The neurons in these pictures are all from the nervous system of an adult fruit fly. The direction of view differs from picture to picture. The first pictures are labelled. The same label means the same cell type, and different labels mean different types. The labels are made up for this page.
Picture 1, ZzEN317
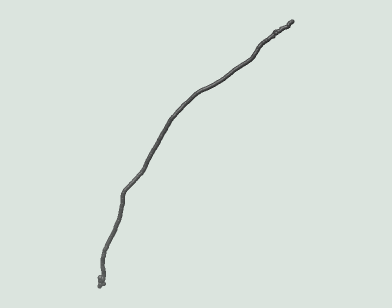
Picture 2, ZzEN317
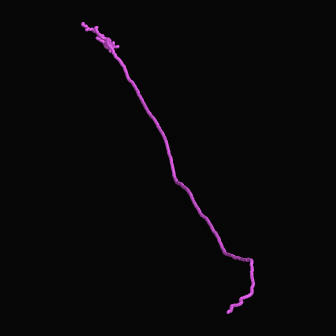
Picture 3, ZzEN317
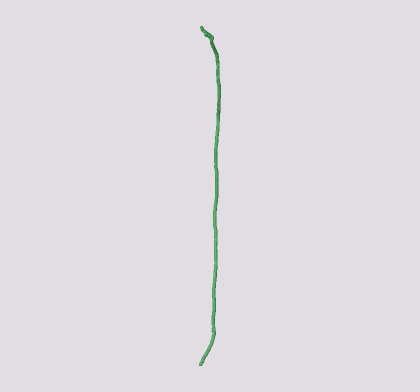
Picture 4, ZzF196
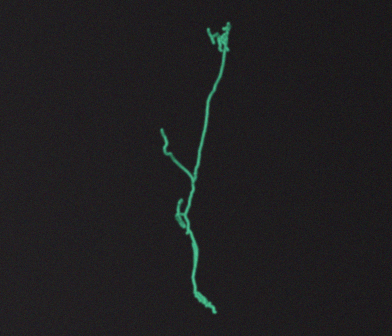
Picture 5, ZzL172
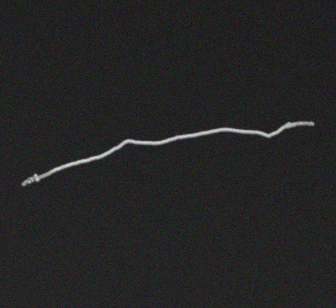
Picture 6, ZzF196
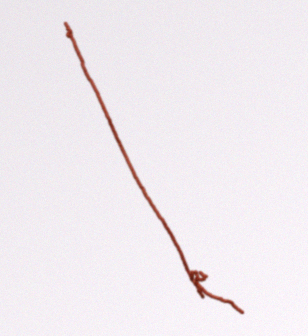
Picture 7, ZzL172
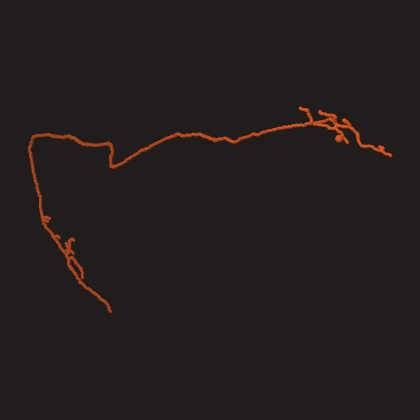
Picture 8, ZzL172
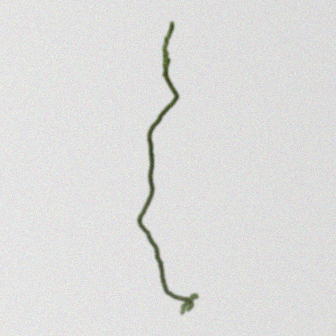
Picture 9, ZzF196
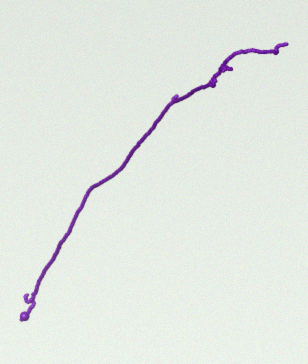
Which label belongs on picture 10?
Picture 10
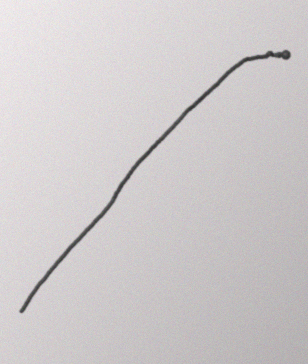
ZzEN317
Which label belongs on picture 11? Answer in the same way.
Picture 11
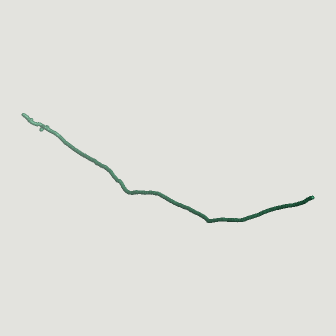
ZzL172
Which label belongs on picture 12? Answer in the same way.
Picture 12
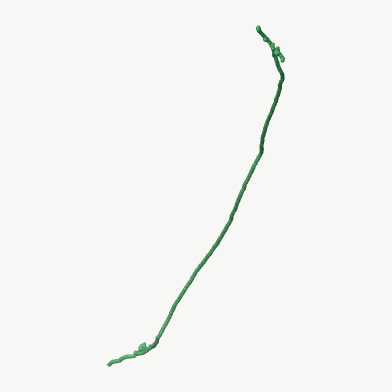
ZzL172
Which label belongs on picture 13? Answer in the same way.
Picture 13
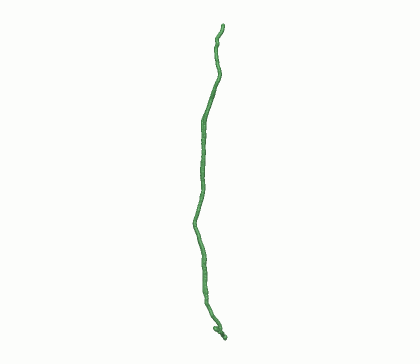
ZzL172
